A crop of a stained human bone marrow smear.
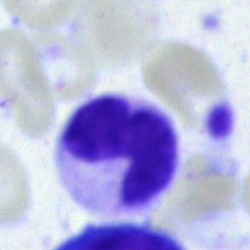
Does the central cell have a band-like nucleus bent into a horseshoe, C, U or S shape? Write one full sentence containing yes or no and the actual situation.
Yes, drawn out into a curved band, the nucleus shows no separate lobes.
